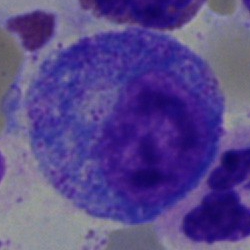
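Promyelocyte, the central cell of this stained bone marrow smear. Trace its outline first: round and smooth all the way around. Notice that the nucleus sits off-centre, toward the right side of the cell. Look closely at the chromatin, which is gathered into darker clumps rather than lying fine and even. Purple granules are scattered through the cytoplasm.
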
